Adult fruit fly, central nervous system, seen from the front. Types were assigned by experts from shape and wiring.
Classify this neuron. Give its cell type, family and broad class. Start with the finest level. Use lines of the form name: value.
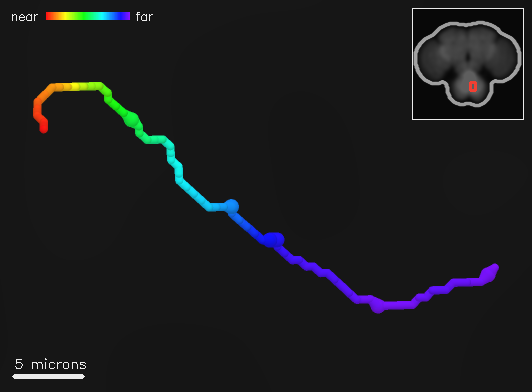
cell type: SNch10
family: class chemosensory
broad class: sensory neuron entering the nerve cord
